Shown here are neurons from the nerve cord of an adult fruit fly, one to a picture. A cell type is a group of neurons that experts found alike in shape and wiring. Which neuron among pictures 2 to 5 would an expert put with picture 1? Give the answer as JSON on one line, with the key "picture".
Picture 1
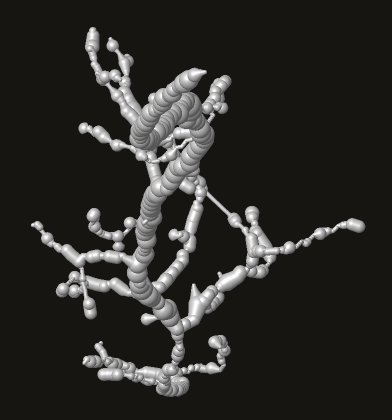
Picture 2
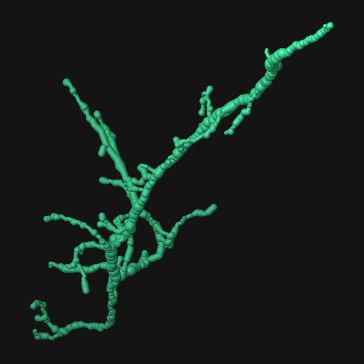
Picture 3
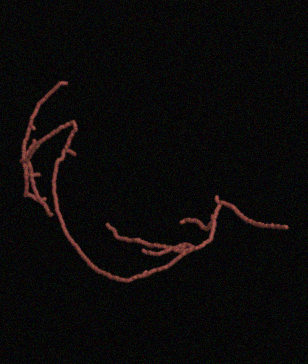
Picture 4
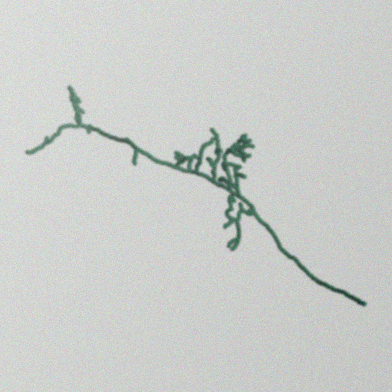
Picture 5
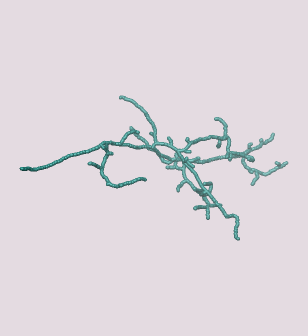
{"picture": 2}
